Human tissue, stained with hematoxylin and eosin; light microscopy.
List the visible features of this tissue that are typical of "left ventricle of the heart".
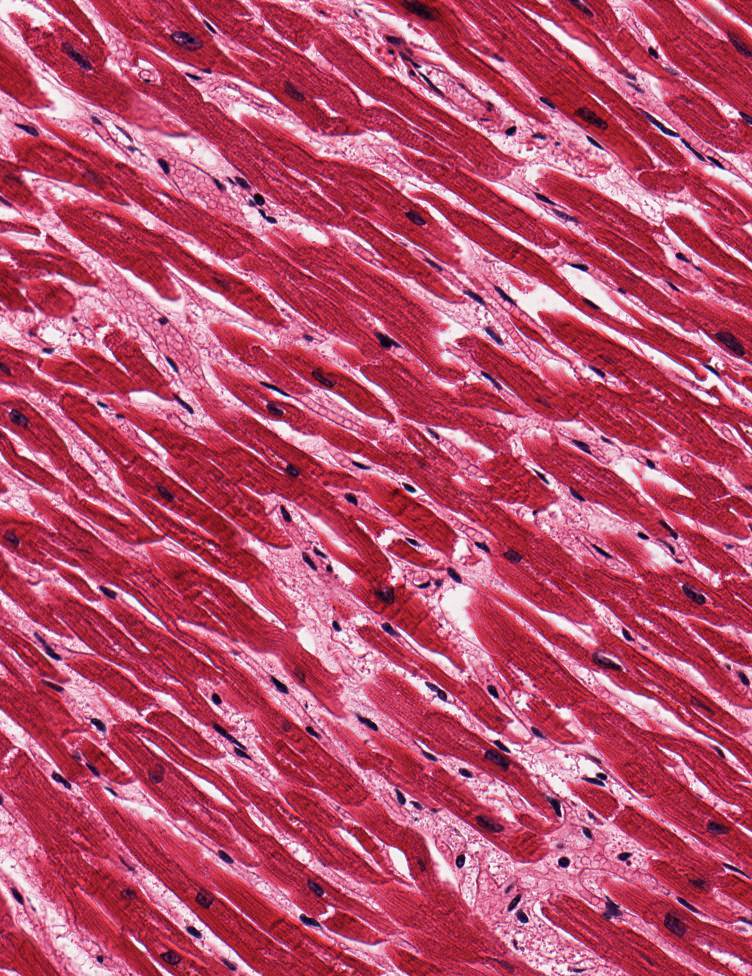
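Checking this left ventricle of the heart item by item, first: muscle fibres run in parallel across the whole field, slanting from upper left to lower right. Second: many fibres branch and join neighbouring fibres.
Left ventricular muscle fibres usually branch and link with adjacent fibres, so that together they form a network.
That branching therefore fits the left ventricle. Third: the fibre cytoplasm is deep red and shows faint cross-striations. Fourth: the nuclei in the tissue between fibres are small, dark and elongated, smaller than the muscle nuclei.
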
